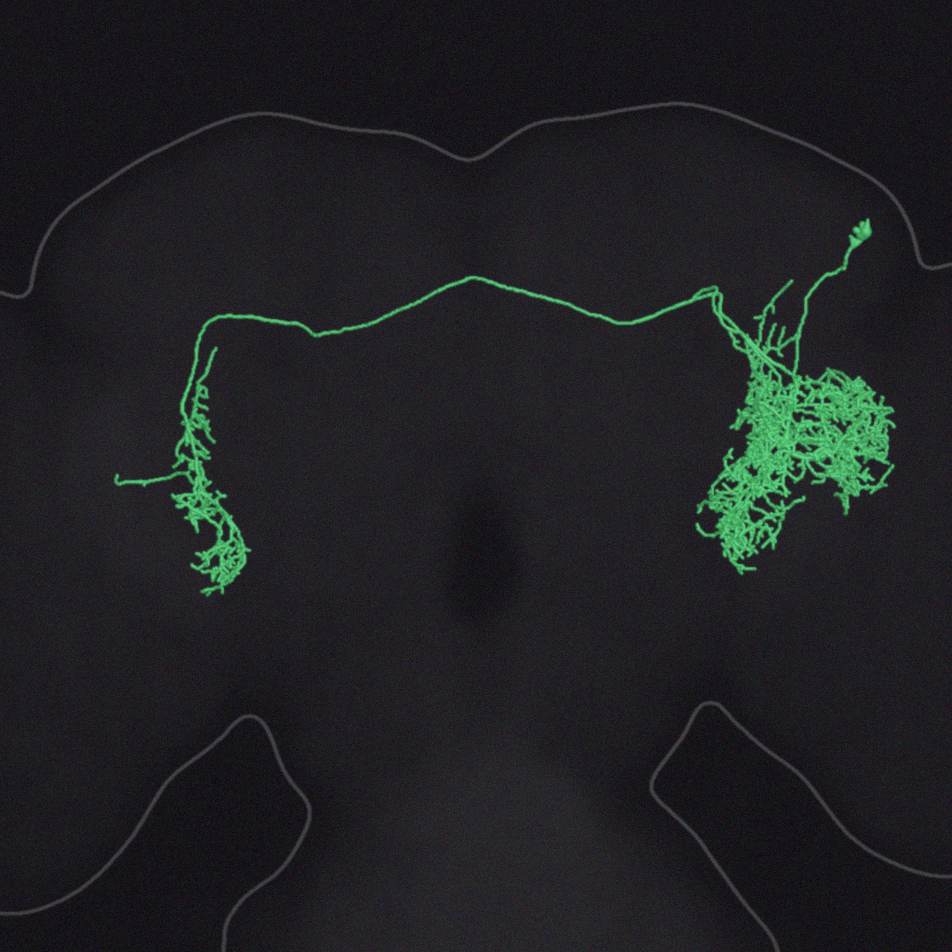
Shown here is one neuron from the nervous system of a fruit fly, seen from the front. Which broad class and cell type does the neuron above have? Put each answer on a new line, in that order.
central-brain intrinsic neuron
AVLP023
